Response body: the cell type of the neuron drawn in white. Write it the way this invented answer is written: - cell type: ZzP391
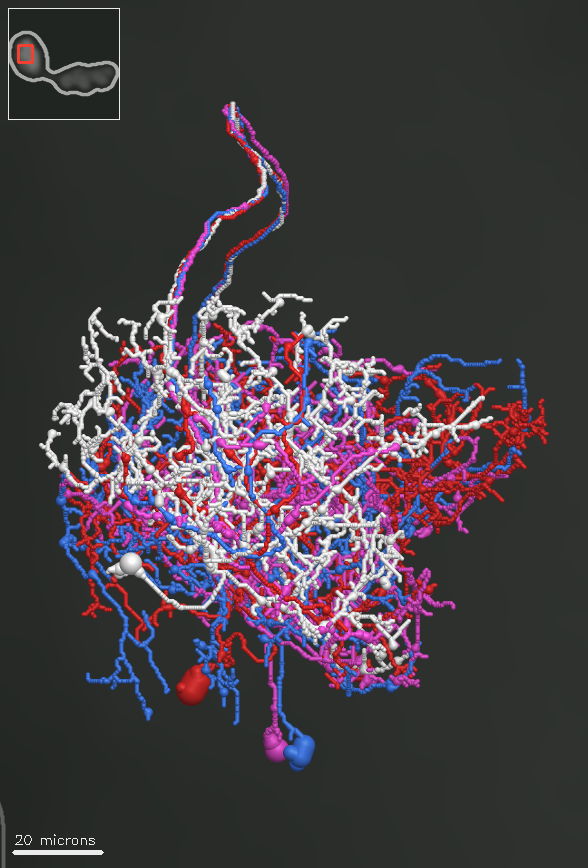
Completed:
- cell type: CB3667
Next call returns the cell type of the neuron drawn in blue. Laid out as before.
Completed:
- cell type: CB1938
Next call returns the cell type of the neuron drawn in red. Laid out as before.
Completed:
- cell type: CB3427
